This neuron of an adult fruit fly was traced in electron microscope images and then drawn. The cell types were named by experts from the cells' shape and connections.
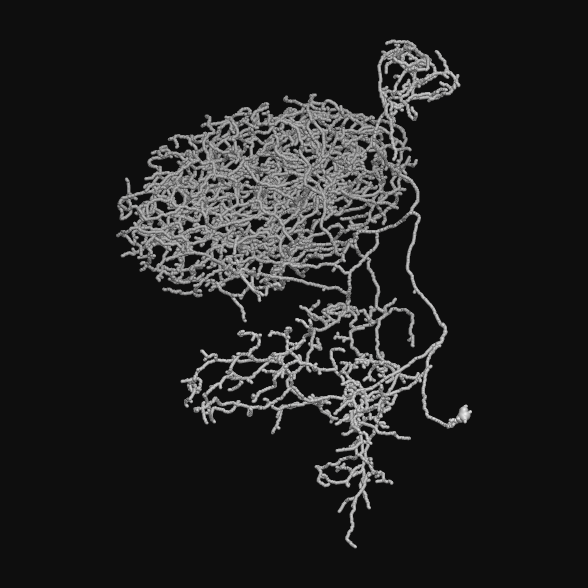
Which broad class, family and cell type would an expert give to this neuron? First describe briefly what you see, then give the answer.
The picture shows more than a hundred branch ends. As drawn here it is taller than it is wide. It is a visual centrifugal neuron. The family is LoVC. Its cell type is LoVC22.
